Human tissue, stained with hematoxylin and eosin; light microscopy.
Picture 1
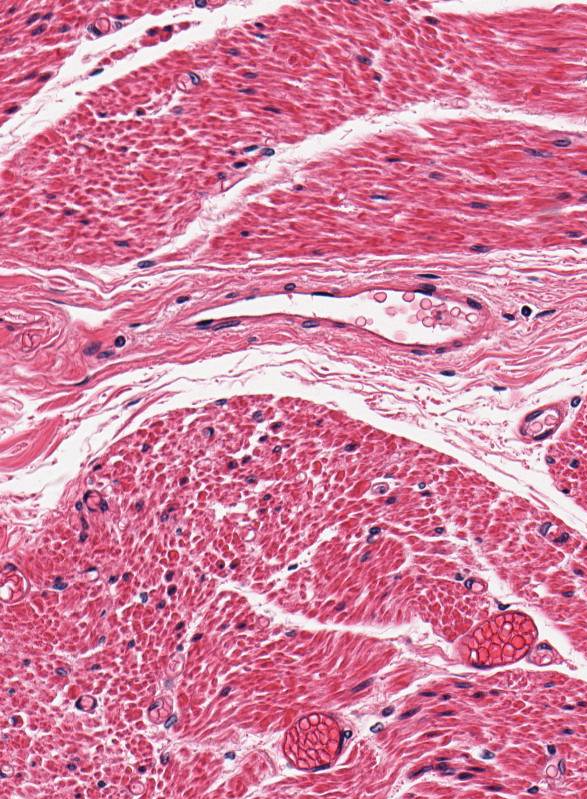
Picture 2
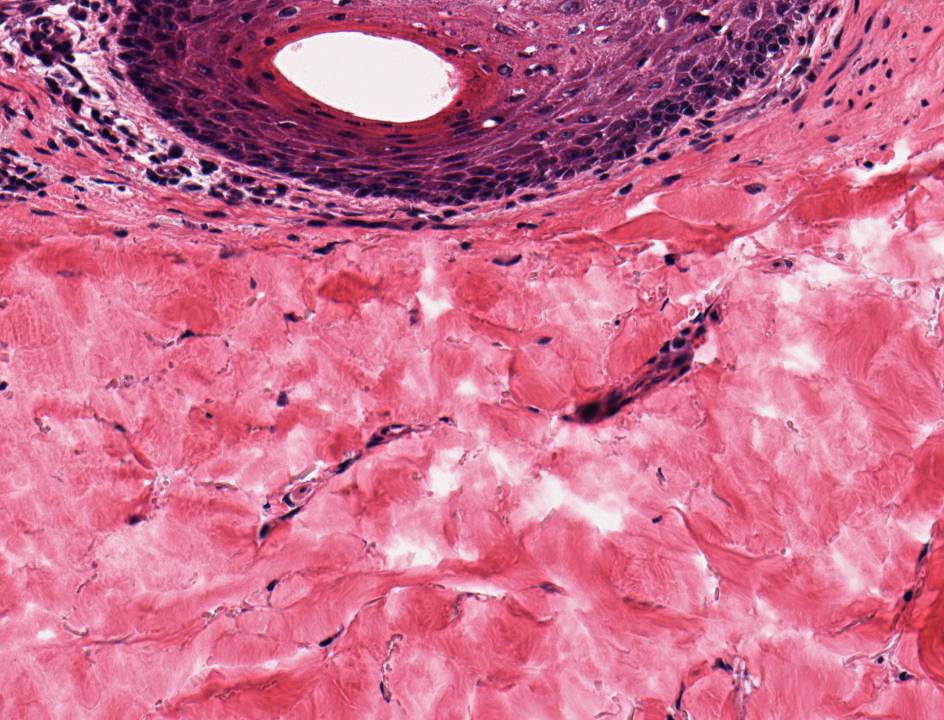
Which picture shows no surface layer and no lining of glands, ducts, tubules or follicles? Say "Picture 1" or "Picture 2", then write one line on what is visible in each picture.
Picture 1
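In picture 1: No epithelium is present anywhere in the field.
In picture 2: The epithelium is stratified and arranged in concentric layers around a single central lumen.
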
